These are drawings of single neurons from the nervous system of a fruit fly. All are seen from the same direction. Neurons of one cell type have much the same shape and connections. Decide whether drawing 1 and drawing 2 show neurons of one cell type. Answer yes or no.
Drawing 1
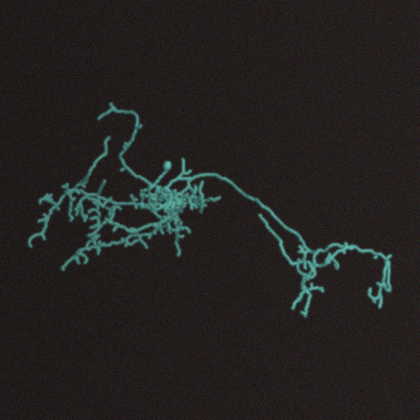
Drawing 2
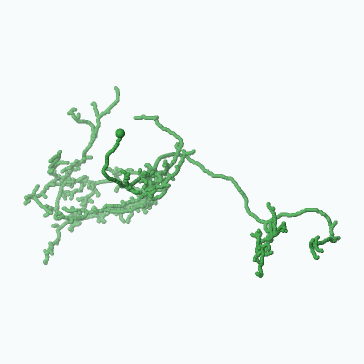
yes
